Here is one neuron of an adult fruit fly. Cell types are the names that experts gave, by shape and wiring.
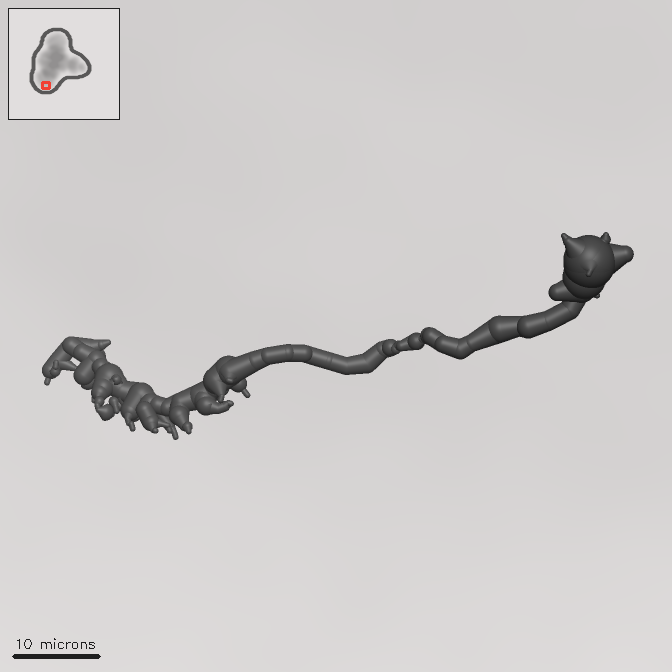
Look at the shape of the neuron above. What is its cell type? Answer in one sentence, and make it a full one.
The cell type designation of this neuron is L2.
